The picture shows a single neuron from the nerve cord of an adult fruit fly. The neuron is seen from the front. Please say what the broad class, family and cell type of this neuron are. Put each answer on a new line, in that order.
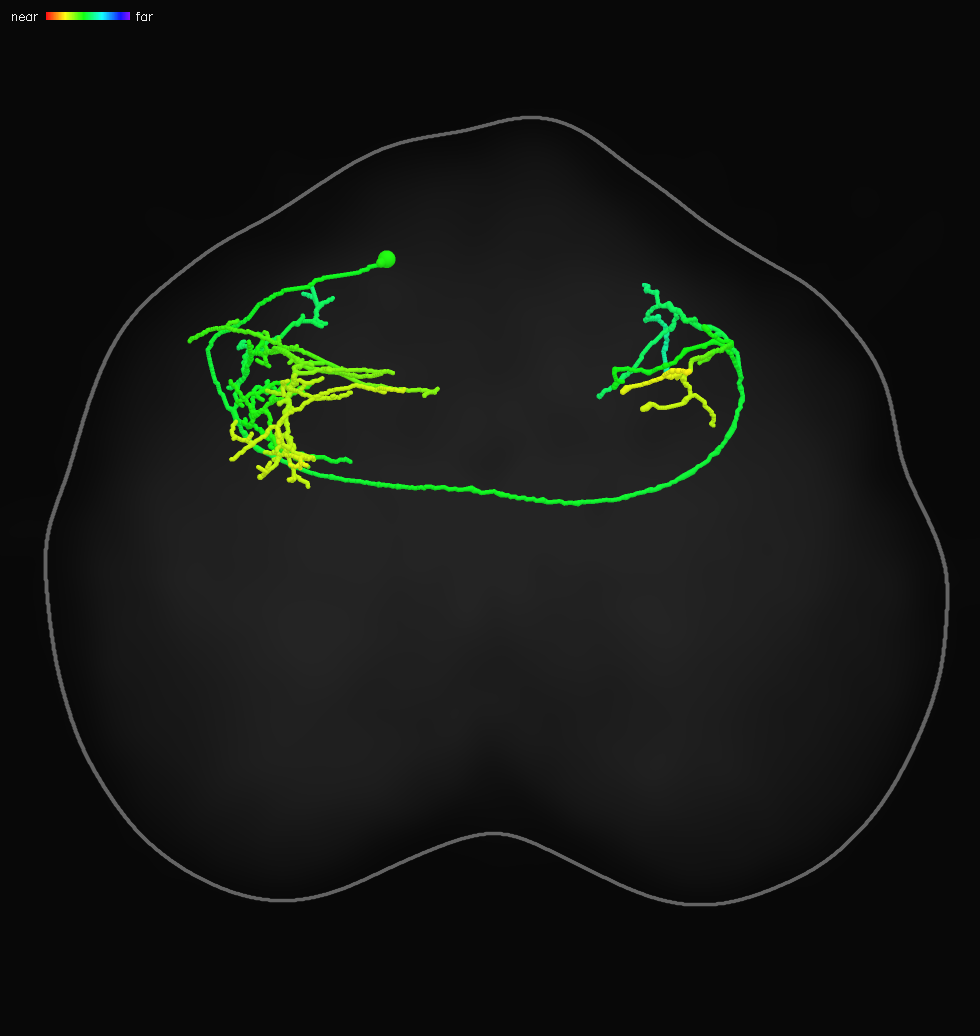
nerve-cord intrinsic neuron
hemilineage 19B
IN19B071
